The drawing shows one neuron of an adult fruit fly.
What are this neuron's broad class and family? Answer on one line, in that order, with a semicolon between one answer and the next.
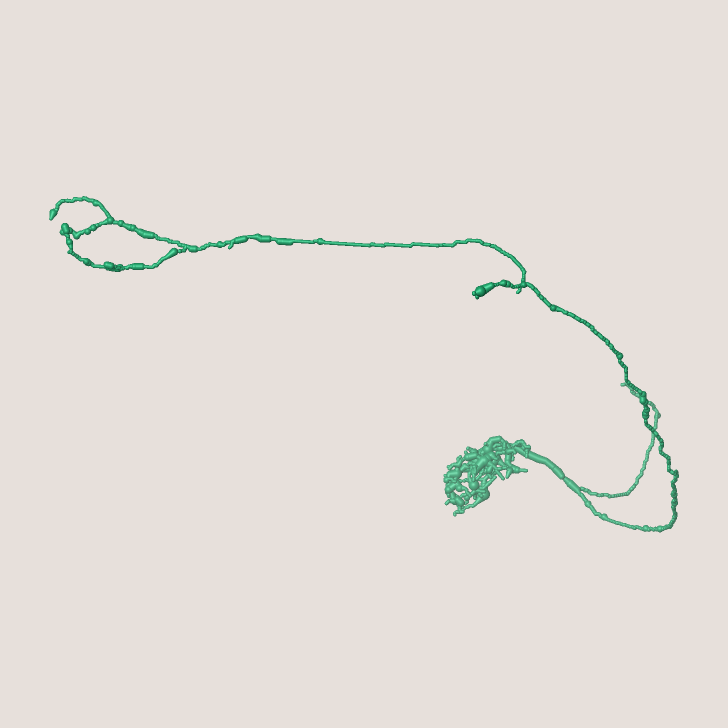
central-brain intrinsic neuron; hemilineage ALad1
